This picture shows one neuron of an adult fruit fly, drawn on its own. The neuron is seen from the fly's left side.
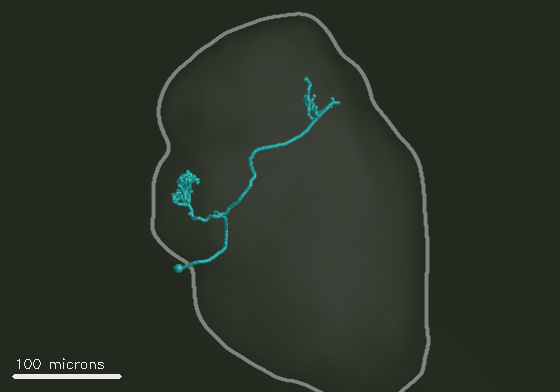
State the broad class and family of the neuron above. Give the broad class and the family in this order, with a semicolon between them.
central-brain intrinsic neuron; hemilineage ALv1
